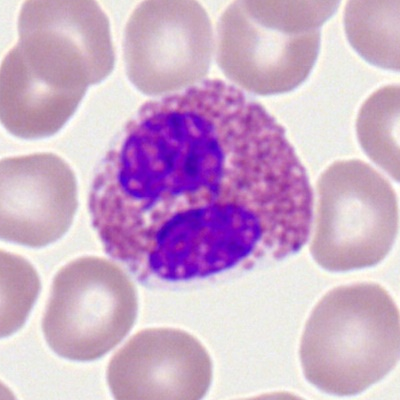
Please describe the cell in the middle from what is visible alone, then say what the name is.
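Look first at the nucleus: it is divided into two lobes, one in the upper left of the cell and the other lying below it. See how dark purple and coarsely clumped the chromatin is. Now scan the cytoplasm, where you will find no vacuoles. This cell is an eosinophil.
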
